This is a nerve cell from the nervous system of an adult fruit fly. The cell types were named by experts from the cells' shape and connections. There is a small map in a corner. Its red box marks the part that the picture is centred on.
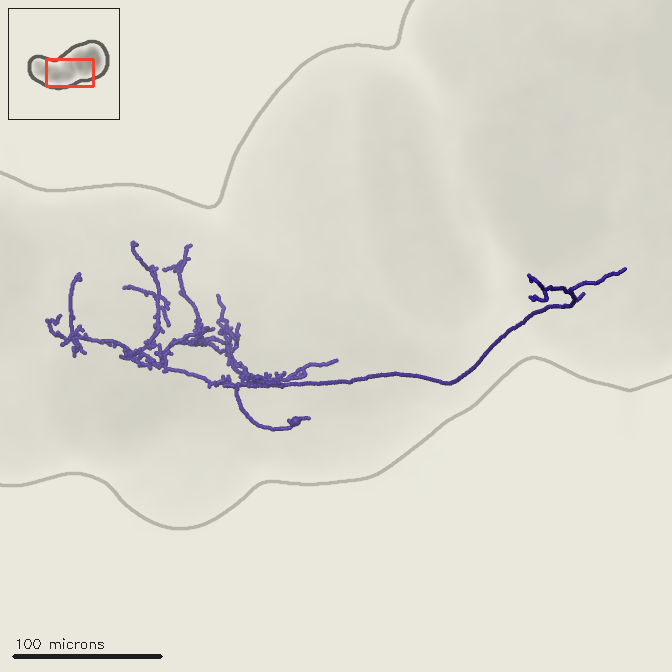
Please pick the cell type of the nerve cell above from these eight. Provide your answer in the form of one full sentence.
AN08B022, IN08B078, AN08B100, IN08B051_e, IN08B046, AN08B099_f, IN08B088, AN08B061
The type assigned to this nerve cell is AN08B061.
